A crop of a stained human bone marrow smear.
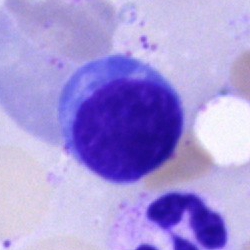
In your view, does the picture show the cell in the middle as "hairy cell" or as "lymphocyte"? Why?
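It is a lymphocyte.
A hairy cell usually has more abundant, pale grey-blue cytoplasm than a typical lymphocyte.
Here the cytoplasm is only a narrow rim, widest at the upper left, and it is deep blue rather than pale grey-blue, which does not fit a hairy cell. The nucleus sits off-centre toward the lower right, and its chromatin stains dark purple and looks dense.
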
